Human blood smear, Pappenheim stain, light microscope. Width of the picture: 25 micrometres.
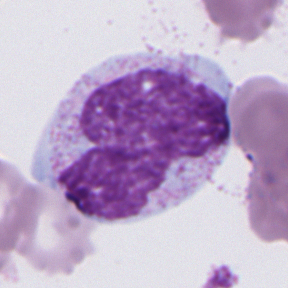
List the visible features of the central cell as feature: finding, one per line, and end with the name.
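Nucleus: deeply indented from the left side, folded kidney shape
Nuclear area: about 60% of the cell's area
Chromatin: purple and patchy, lighter spaces between darker clumps
Cytoplasm: pale bluish-grey
Granules: fine, pinkish-purple, scattered through the cytoplasm
Cell type: band neutrophil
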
